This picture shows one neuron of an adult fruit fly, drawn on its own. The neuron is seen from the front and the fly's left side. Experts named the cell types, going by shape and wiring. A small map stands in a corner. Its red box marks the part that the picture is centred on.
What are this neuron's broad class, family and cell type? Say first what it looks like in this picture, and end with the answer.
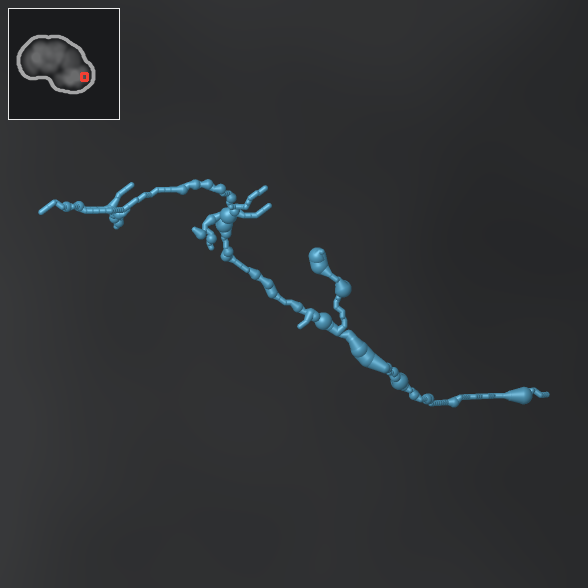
The drawing shows no cell body. There are a dozen or fewer branch ends. It is a sensory neuron entering the nerve cord. The name of its family is class mechanosensory tactile. Its cell type is SNta39.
